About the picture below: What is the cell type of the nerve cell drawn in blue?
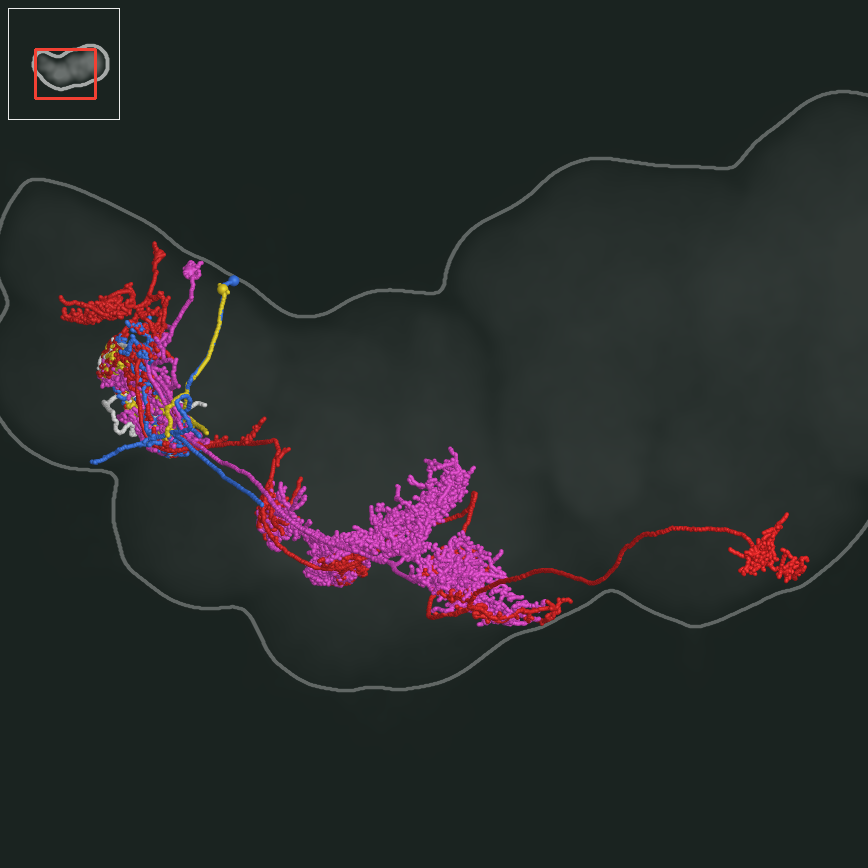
IN23B064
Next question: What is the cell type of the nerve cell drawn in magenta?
IN01B001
